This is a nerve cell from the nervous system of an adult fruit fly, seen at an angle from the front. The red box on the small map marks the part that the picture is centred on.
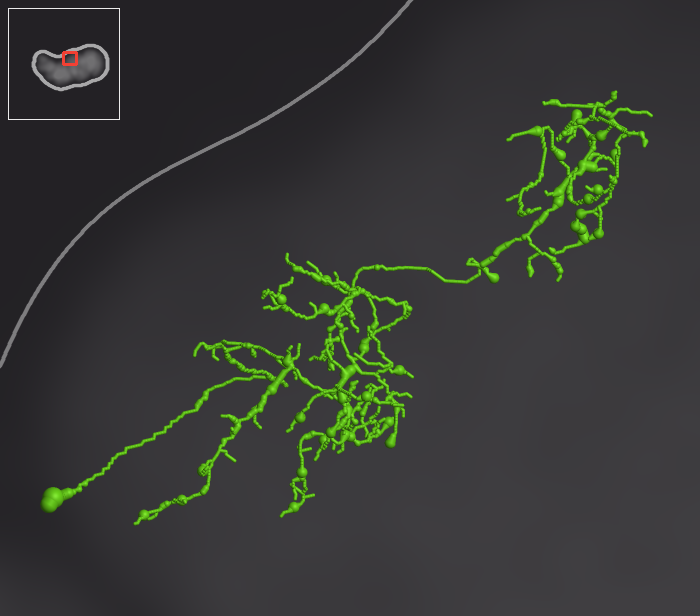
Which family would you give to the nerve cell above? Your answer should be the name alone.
hemilineage LHp1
